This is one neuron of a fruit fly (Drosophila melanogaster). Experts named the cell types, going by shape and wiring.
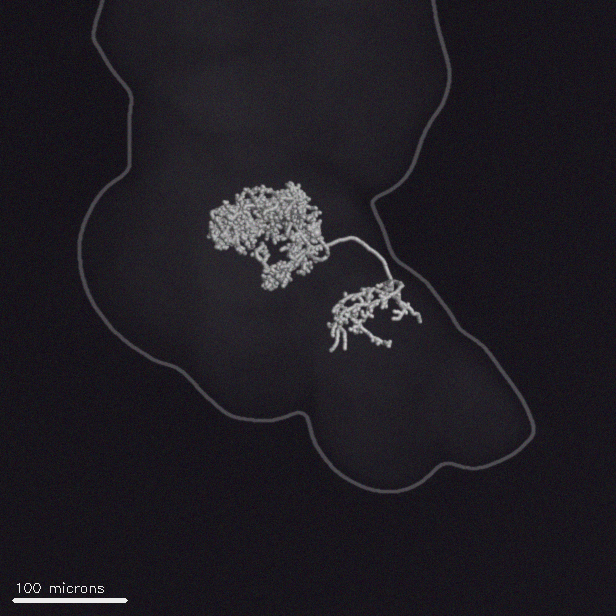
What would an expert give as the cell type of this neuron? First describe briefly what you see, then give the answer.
The cell body can be seen in the middle of the picture. From left to right in the picture it spans about 190 microns. Its broad class is nerve-cord intrinsic neuron. It is of cell type IN19A006.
